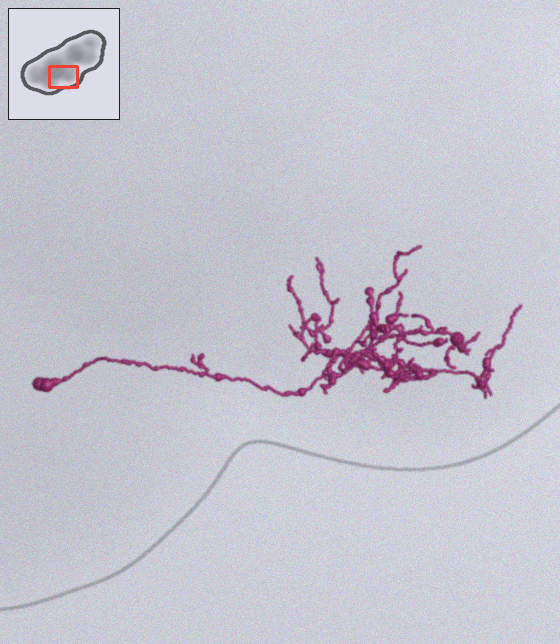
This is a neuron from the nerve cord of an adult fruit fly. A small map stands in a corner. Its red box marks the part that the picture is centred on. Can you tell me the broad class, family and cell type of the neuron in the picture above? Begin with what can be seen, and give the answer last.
The picture shows dozens of branch ends. As drawn here it is more than twice as wide as it is tall. This is a nerve-cord intrinsic neuron. The family is hemilineage 14A. Its cell type is IN14A074.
